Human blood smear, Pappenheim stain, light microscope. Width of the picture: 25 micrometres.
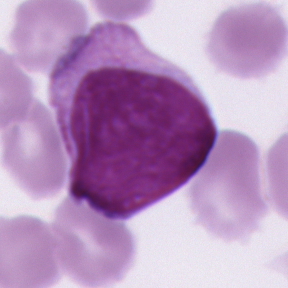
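Myeloblast, the cell in the middle of a stained peripheral blood smear. Outline: irregular and angular rather than round. Cytoplasm: frayed and uneven along the upper left edge, with no distinct granules seen. Nucleus: a single rounded-triangular mass without lobes.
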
